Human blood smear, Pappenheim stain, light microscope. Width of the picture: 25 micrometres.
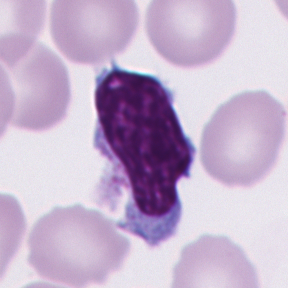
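Typical lymphocyte, at the centre of a stained peripheral blood smear. Nucleus about 13 by 7 micrometres, its chromatin coarsely clumped, with lighter streaks between dark purple masses. Cytoplasm of this typical lymphocyte scant relative to the nucleus, pale grey-blue, lying mostly at the lower end and left side of the nucleus.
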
